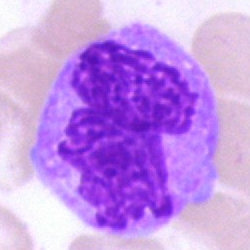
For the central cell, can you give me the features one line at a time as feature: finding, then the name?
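Outline: roughly oval, smooth edge
Chromatin: dark purple, strand-like, paler gaps between strands
Cytoplasm colour: pale greyish-violet
Cytoplasm texture: only a fine, faint granularity
Name: monocyte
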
